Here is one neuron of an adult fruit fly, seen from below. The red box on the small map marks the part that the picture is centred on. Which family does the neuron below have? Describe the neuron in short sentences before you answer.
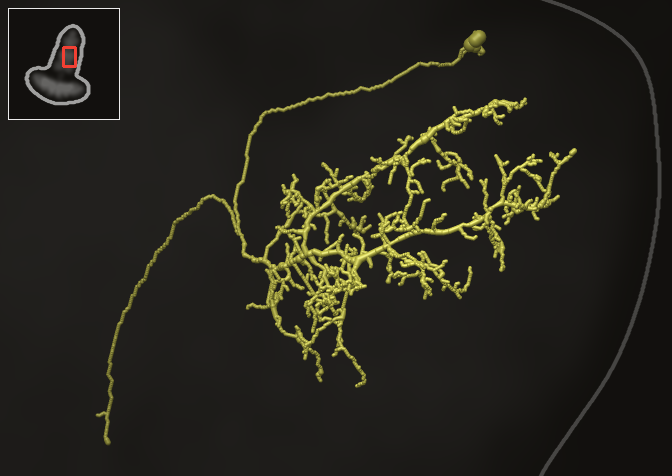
As drawn here it is about as wide as it is tall. It is a nerve-cord intrinsic neuron. Its family is hemilineage 23B.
